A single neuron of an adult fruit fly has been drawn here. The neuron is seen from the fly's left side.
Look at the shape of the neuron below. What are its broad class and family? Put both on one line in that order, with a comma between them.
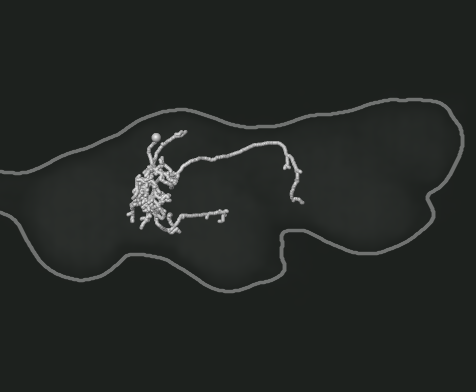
nerve-cord intrinsic neuron, hemilineage 17A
